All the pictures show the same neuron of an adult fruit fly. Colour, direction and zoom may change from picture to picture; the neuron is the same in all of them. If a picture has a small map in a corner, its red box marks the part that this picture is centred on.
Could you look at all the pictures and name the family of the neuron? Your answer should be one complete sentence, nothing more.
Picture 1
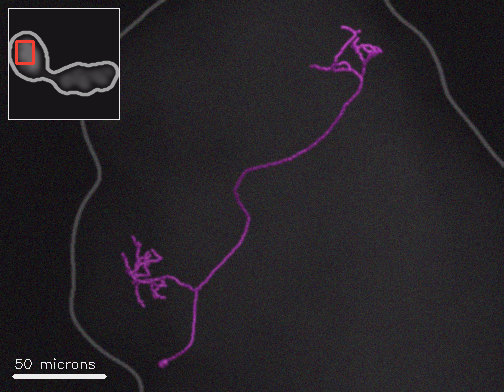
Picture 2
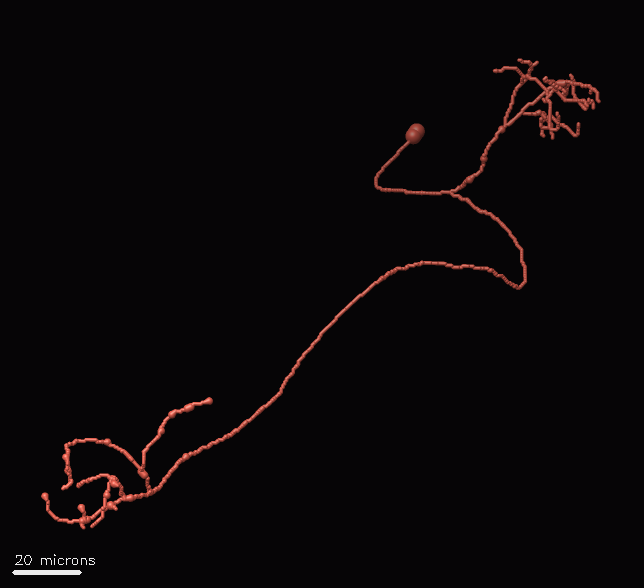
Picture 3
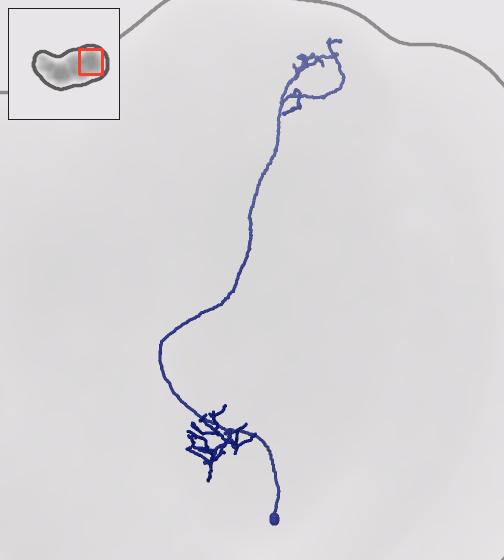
The neuron sits within family hemilineage ALv1.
